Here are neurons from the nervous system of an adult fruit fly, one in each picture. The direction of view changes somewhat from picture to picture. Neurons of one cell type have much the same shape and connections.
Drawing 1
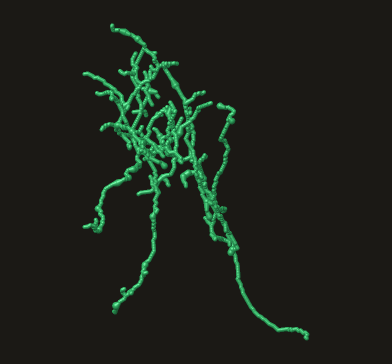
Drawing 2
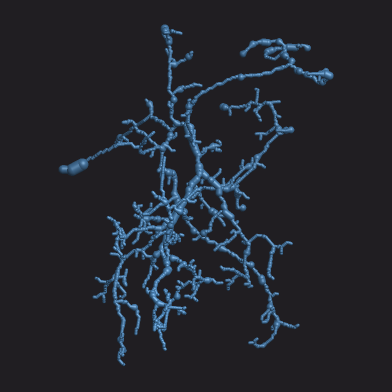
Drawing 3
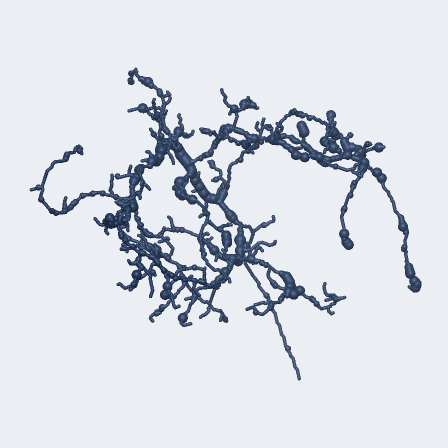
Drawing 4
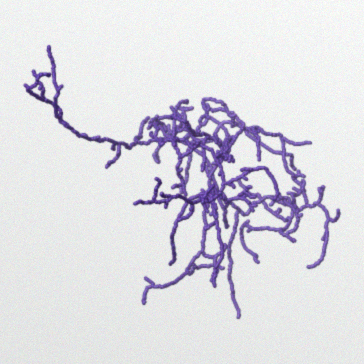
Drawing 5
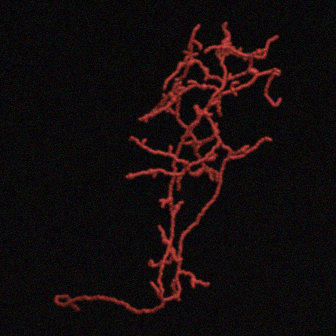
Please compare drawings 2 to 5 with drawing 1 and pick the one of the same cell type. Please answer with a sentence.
The neuron in drawing 5 is of the same cell type.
